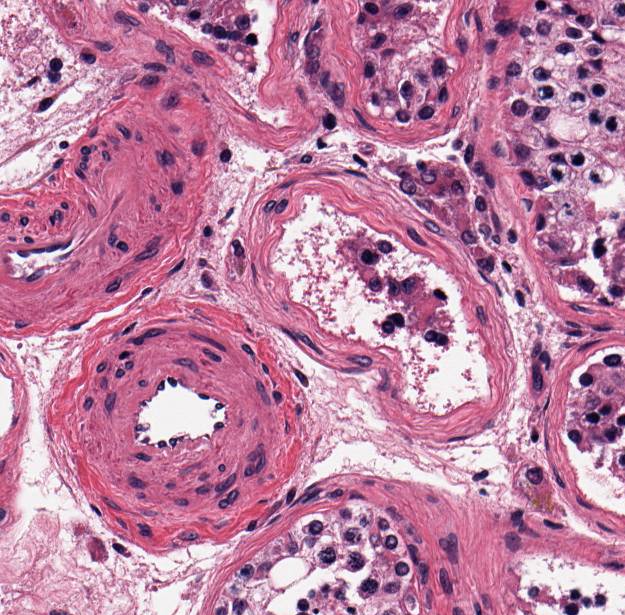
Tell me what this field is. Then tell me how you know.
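Seminiferous tubule, I'd say. What settles it for me is that closely packed round to oval tubular units fill the field, with only narrow strips of interstitium between them.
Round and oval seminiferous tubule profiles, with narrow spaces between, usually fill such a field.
Their walls are thick, pink and concentrically layered, with flattened spindle-shaped nuclei.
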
